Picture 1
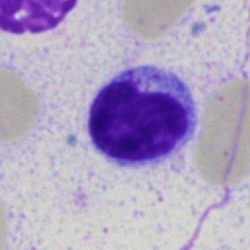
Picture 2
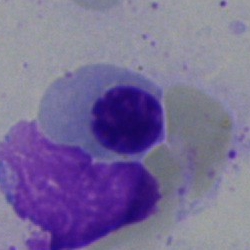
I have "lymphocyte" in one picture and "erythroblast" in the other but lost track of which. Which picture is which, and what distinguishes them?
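Let me see: picture 1 is the lymphocyte, and picture 2 is the erythroblast. In the lymphocyte the nucleus fills most of the cell and has a shallow notch in its upper edge, with the cytoplasm widest at the top, beside that notch. The erythroblast's nucleus sits off-centre toward the right, surrounded by plentiful pale grey-blue cytoplasm. Both show dark purple chromatin, dense in the lymphocyte, while in the erythroblast it is dense and coarsely clumped. And the erythroblast's border is smooth, without projections.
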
